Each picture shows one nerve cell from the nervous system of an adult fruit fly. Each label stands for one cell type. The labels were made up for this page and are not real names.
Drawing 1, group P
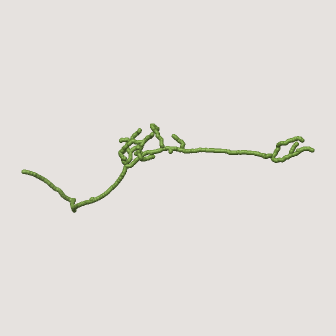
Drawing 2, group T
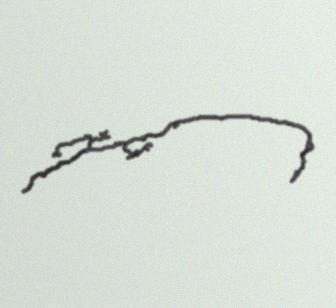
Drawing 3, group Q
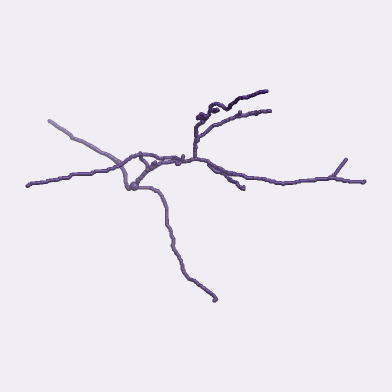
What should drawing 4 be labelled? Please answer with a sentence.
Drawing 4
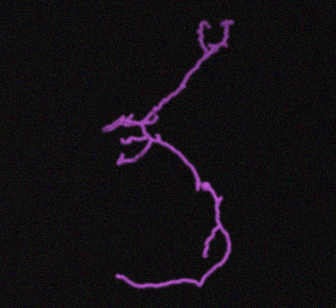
It belongs to group P.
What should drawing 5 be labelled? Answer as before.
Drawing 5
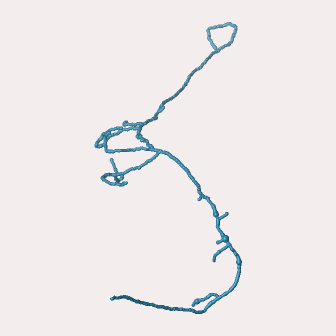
It belongs to group P.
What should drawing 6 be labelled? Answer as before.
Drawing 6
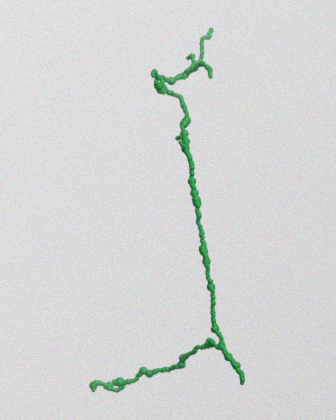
It belongs to group T.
